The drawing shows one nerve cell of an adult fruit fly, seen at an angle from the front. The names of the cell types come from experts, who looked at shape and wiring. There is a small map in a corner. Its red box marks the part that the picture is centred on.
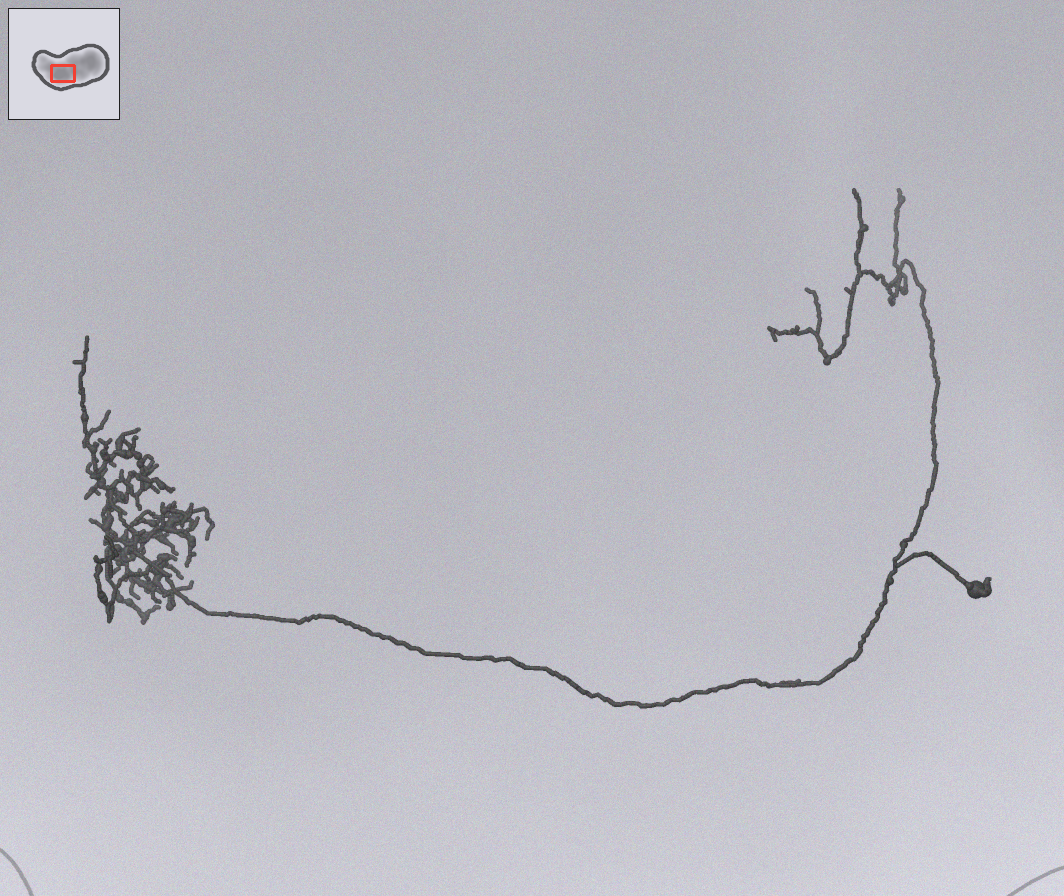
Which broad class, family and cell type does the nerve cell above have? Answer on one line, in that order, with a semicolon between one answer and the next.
optic-lobe intrinsic neuron; MeLo; MeLo7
